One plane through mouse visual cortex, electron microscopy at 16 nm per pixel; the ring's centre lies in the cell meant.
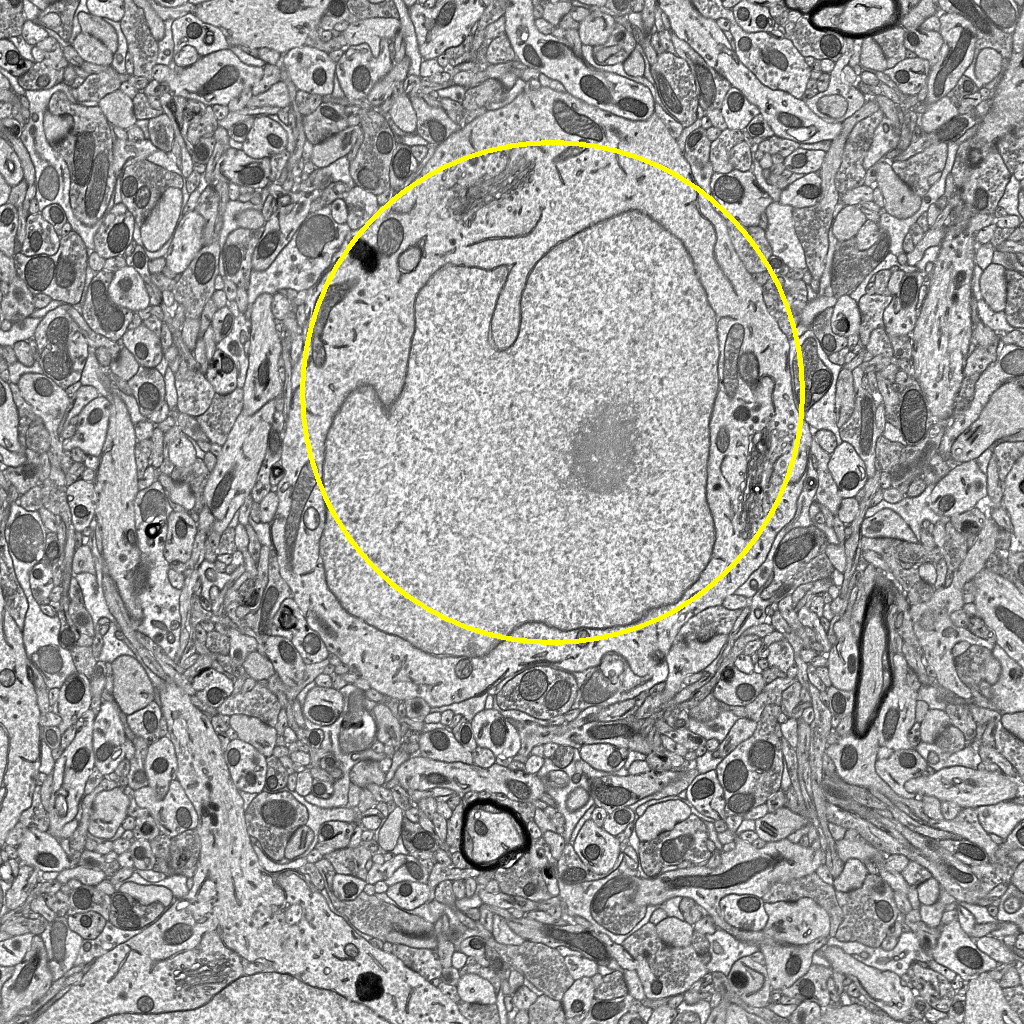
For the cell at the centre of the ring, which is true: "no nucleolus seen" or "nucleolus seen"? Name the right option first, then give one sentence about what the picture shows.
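Nucleolus seen. A single grey nucleolus lies below and to the right of the nuclear centre.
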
